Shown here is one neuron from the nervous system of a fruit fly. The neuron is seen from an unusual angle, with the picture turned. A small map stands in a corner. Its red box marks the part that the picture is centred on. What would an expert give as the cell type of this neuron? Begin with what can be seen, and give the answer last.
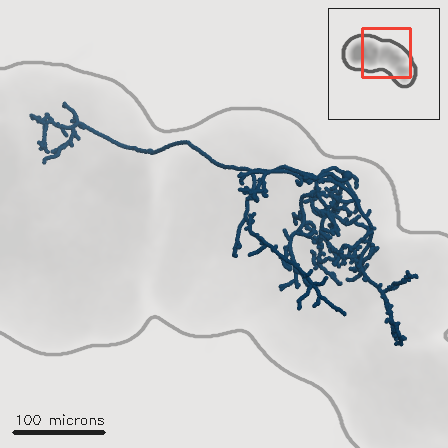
Its cell body lies on the right of the picture. From left to right in the picture it spans about 450 microns. Its broad class is ascending neuron. It is of cell type ANXXX072.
